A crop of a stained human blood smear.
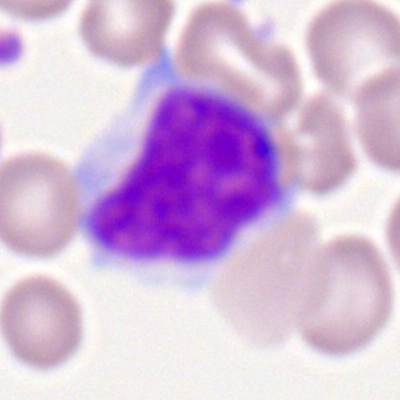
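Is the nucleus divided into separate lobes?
No, it is a single irregular mass, and it fills most of the cell.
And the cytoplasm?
A pale blue rim, widest on the upper-left side.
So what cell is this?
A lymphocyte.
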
